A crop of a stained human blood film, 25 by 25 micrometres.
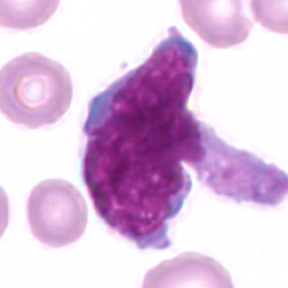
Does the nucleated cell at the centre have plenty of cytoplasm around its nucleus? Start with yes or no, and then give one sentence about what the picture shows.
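No. The nucleus fills most of the cell body.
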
